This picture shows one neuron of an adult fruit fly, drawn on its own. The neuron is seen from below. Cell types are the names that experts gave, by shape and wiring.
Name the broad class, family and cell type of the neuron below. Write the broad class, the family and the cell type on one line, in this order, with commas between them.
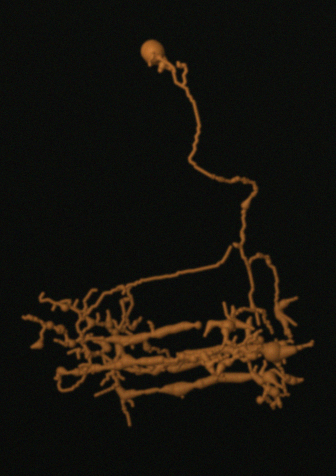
optic-lobe intrinsic neuron, Dm, Dm9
